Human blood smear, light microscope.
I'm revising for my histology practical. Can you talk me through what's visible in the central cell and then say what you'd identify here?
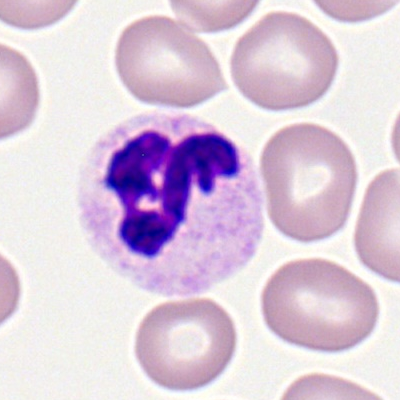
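Outline round and smooth. Nucleus divided into several lobes; no nucleoli visible. Fine lilac granules scattered through the cytoplasm. Segmented neutrophil.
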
